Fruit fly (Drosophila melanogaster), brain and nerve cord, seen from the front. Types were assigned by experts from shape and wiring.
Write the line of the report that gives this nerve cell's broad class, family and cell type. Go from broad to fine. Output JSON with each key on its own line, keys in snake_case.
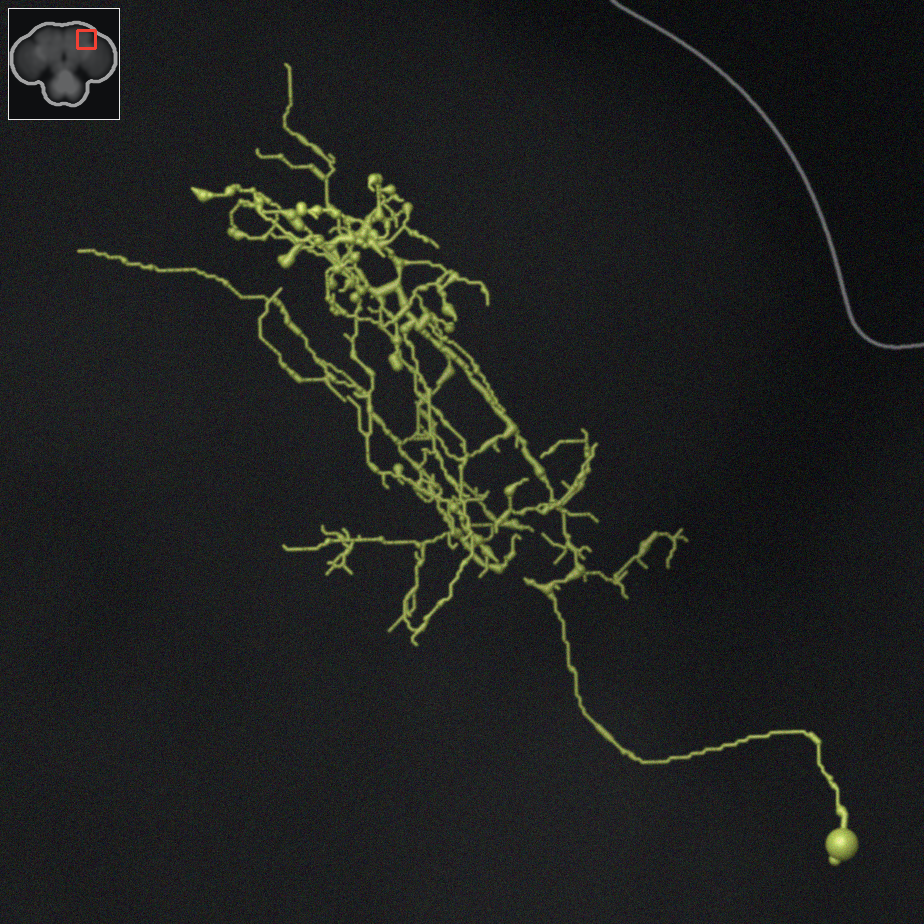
{
 "broad_class": "central-brain intrinsic neuron",
 "family": "hemilineage SLPav3",
 "cell_type": "SLP186"
}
